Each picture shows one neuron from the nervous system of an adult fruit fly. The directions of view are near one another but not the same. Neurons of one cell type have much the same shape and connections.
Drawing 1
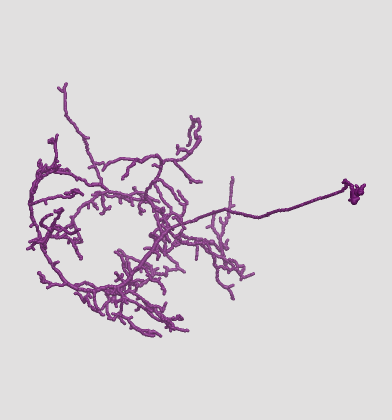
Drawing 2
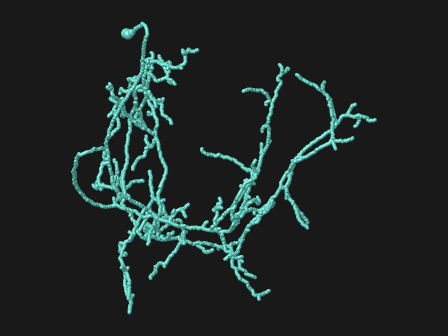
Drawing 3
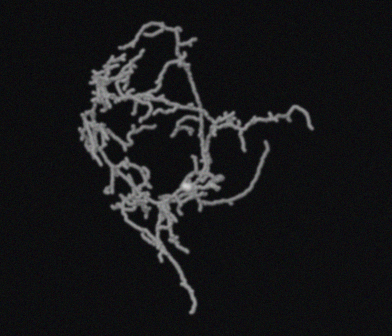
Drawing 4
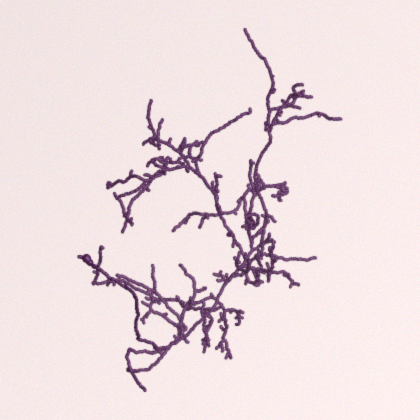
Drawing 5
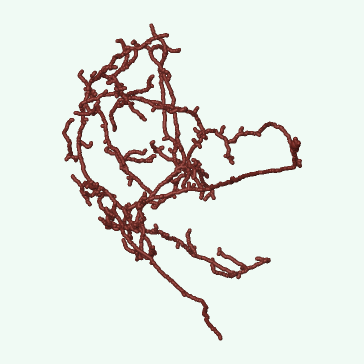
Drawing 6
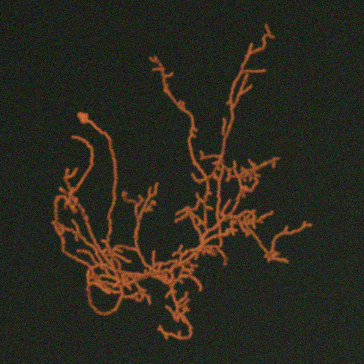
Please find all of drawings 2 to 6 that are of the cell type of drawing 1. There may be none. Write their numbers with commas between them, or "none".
3, 5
